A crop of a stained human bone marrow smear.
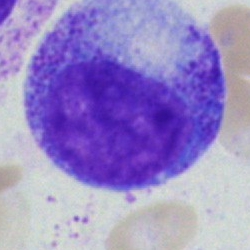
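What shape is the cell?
Round, with a smooth outline.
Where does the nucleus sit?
In the lower part of the cell, so more cytoplasm lies at the top.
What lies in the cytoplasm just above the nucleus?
A pale area with few granules.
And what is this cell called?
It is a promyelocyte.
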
